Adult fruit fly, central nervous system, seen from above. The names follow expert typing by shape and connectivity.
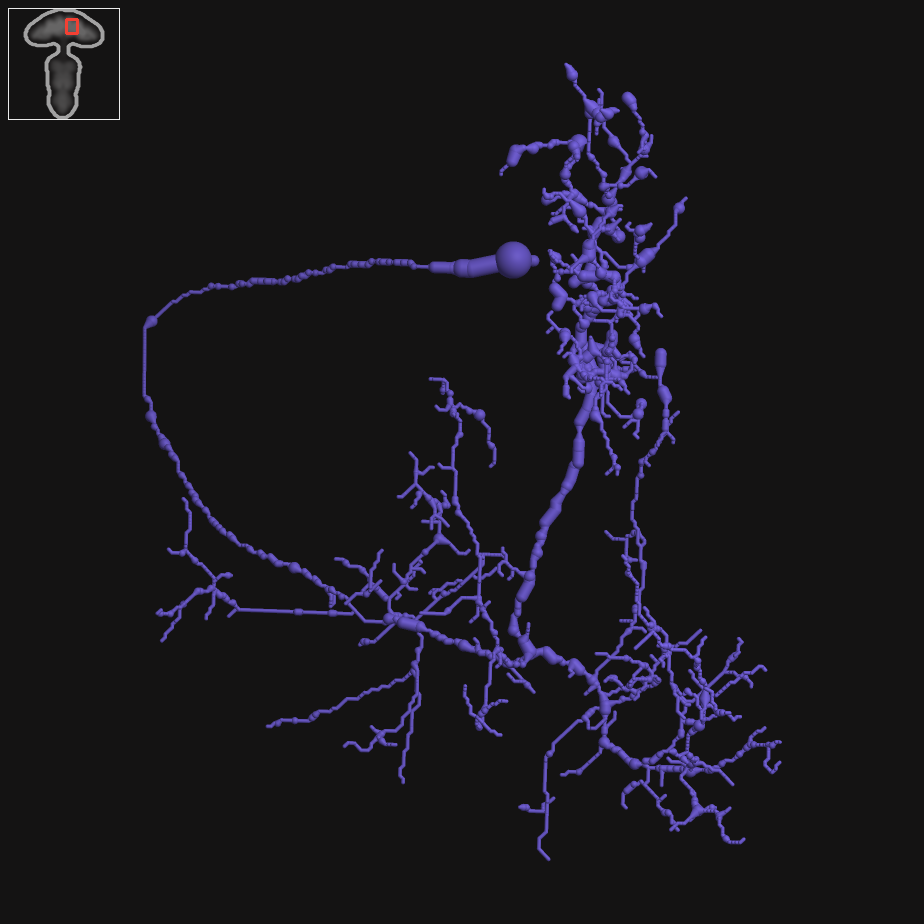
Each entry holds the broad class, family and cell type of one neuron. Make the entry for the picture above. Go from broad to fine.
central-brain intrinsic neuron; hemilineage MD3; WED207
